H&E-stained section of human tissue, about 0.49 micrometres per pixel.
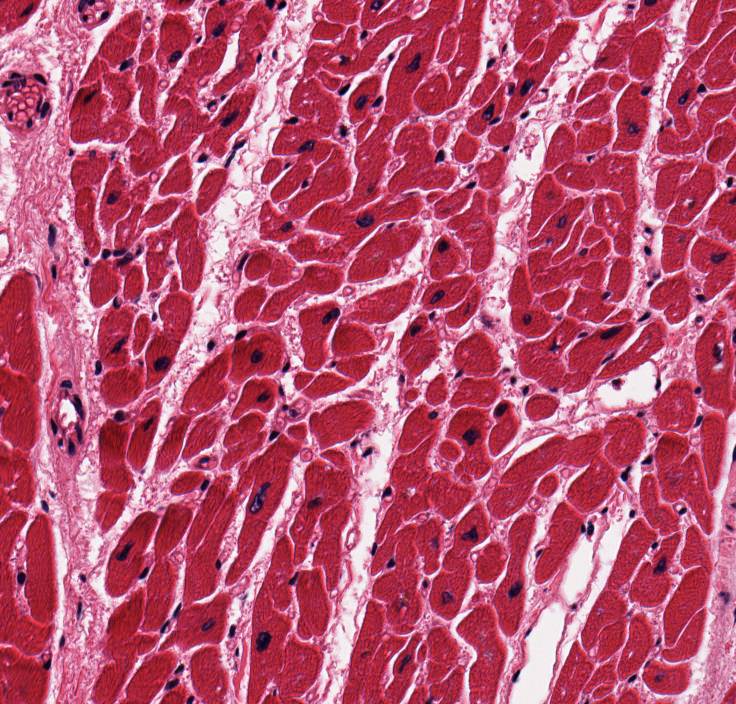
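Left ventricle of the heart, H&E. Muscle fibre bundles fill the field, separated by pale strands of loose connective tissue. Where a fibre shows a nucleus, it is single, oval and central. Small vessels in the connective tissue near the left edge. No fat cells.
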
